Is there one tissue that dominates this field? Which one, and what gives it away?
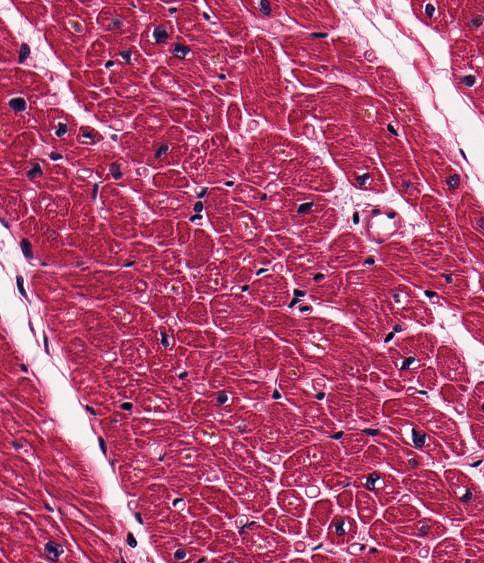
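Myocardium occupies this field. Nuclei lie centrally within the cross-cut fibres.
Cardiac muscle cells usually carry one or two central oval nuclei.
The fibre cytoplasm is deeply eosinophilic.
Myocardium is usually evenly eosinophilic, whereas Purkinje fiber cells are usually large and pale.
Many fibres have a pale clear zone at the centre around the nucleus. Along the lower left edge, fibres cut lengthwise run diagonally.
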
